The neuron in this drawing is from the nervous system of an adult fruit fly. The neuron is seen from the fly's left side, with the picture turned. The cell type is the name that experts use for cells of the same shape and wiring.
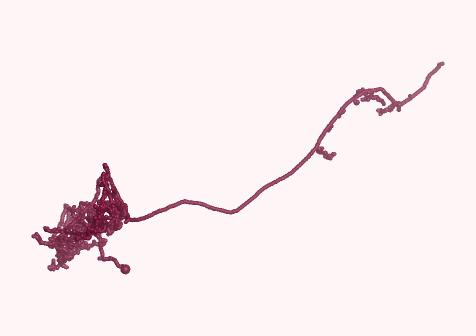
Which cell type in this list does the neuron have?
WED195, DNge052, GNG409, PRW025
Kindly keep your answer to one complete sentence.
The neuron here falls under cell type DNge052.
